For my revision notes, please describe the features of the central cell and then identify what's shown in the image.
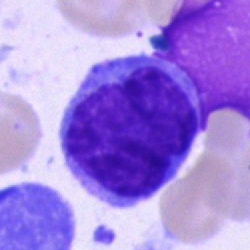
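The outline is roughly round, with a smooth edge. A notch or cleft marks the top edge of the nucleus. The nucleus occupies most of the cell, so that only a narrow rim of cytoplasm remains. Its chromatin is dark purple, interrupted by patchy paler streaks. The cell is a monocyte.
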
